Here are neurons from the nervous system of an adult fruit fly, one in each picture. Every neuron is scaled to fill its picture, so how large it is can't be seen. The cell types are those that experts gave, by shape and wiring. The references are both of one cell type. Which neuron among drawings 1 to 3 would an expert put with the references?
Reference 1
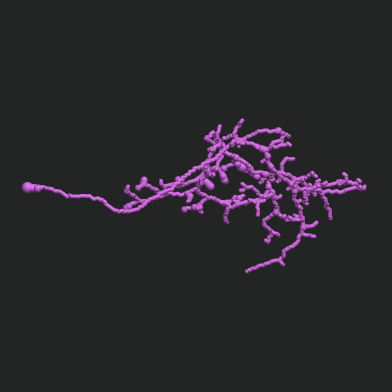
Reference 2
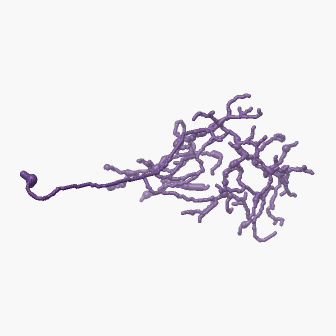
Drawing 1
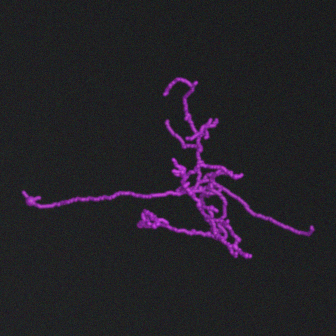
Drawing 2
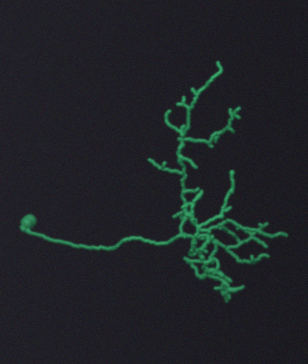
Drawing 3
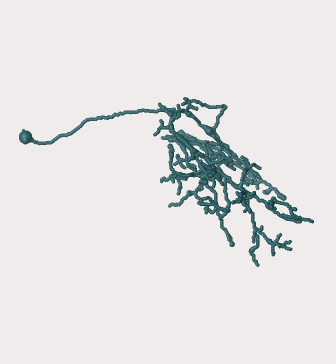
3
